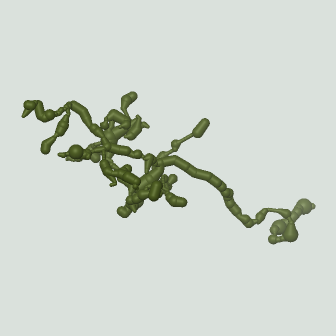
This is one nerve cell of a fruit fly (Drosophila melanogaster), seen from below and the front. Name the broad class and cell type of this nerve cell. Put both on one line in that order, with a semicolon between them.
sensory neuron entering the nerve cord; SNxx07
